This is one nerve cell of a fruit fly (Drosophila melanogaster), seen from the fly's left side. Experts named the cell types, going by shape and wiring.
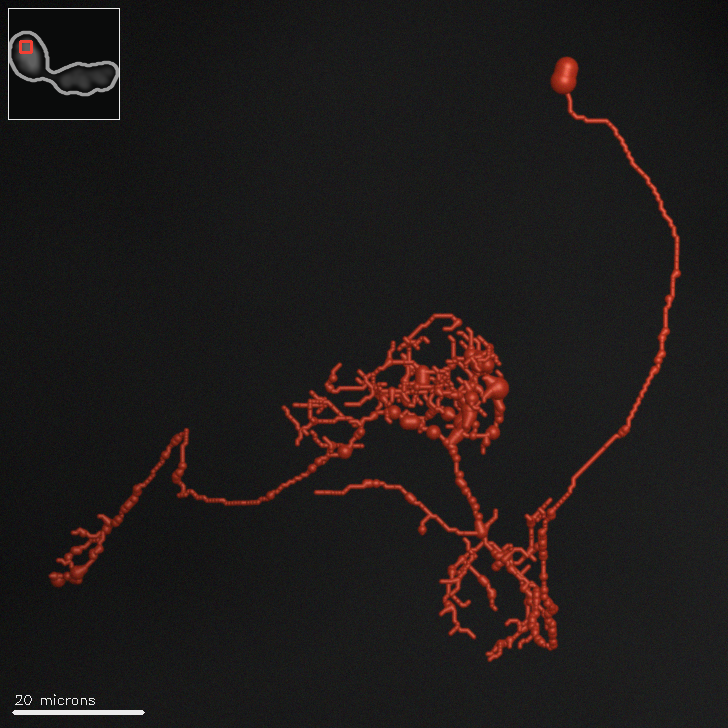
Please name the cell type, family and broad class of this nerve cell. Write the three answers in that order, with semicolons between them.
FC2B; class CX; central-brain intrinsic neuron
